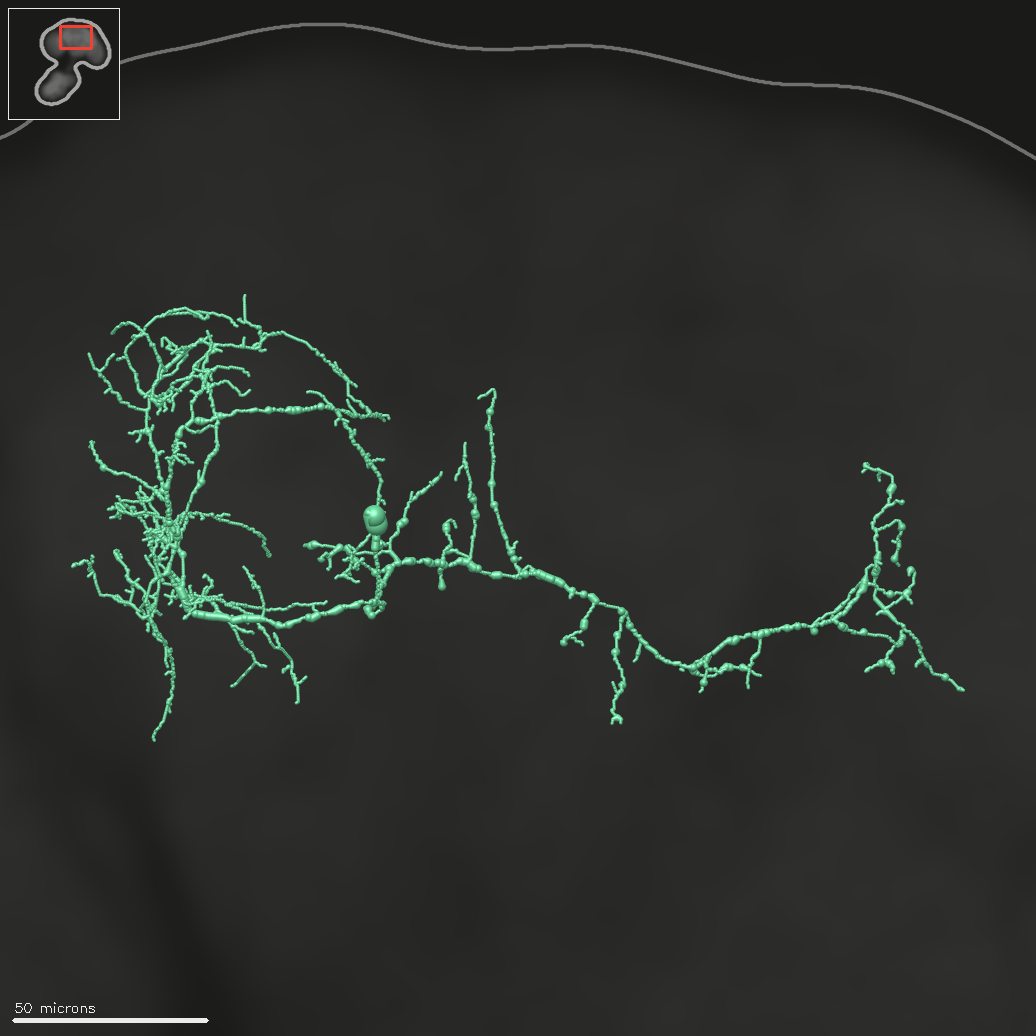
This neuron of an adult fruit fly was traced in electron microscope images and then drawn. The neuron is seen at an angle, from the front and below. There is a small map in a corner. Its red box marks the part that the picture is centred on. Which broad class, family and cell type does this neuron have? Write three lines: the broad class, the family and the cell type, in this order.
central-brain intrinsic neuron
hemilineage LALa1_anterior
AVLP096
